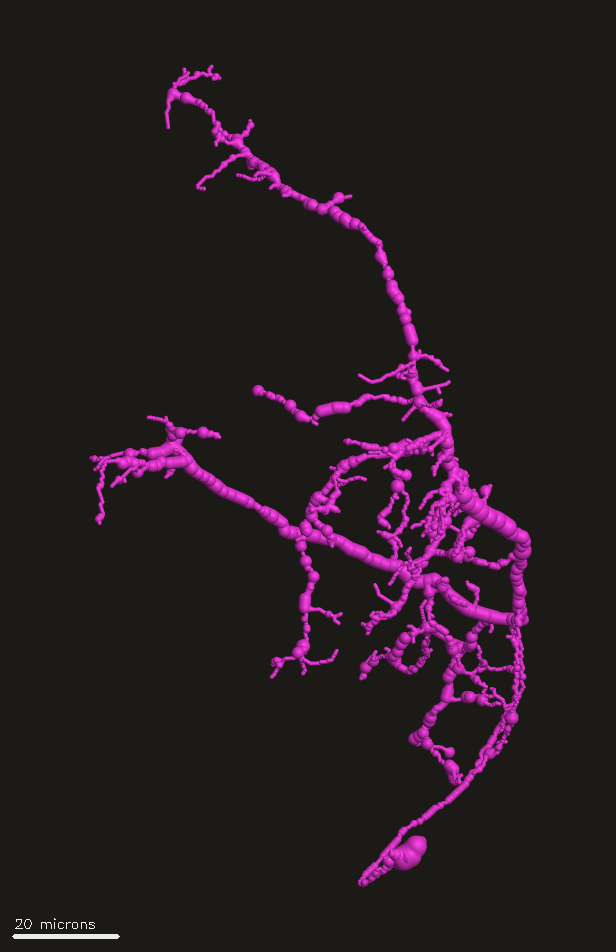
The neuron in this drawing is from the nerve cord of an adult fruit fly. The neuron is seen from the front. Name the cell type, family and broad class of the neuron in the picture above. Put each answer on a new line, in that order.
IN13A022
hemilineage 13A
nerve-cord intrinsic neuron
